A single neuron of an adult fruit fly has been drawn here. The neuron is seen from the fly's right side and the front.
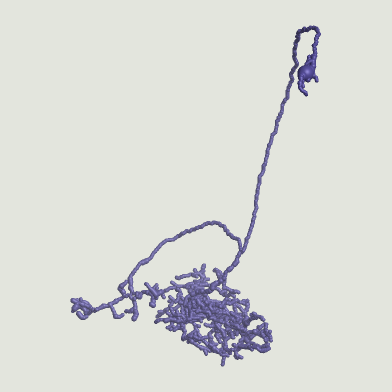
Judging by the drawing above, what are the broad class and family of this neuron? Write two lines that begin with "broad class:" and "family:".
broad class: central-brain intrinsic neuron
family: hemilineage WEDd1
